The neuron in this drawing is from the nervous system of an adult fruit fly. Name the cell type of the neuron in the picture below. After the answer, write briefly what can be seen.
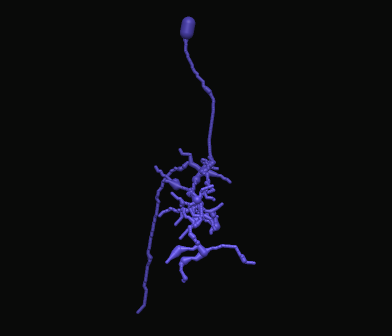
Its cell type is Mi15. Its broad class is optic-lobe intrinsic neuron. The cell body can be seen at the top of the picture. In this view it is taller than it is wide.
